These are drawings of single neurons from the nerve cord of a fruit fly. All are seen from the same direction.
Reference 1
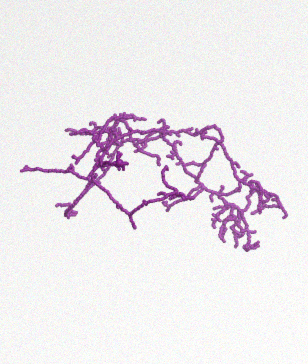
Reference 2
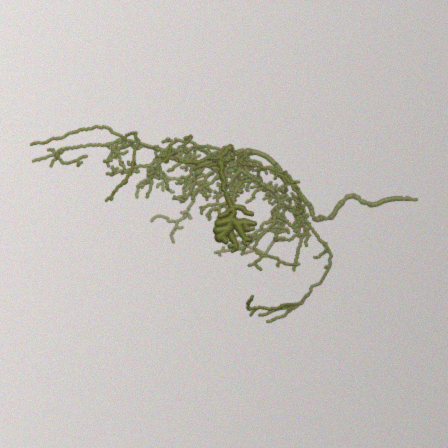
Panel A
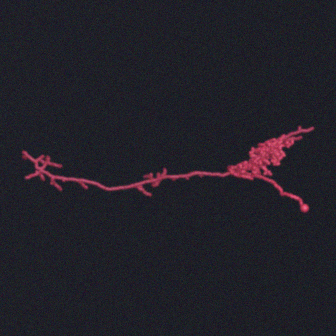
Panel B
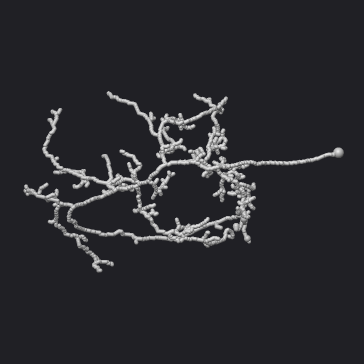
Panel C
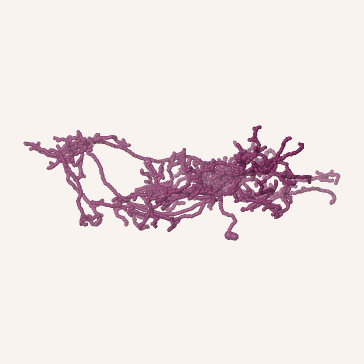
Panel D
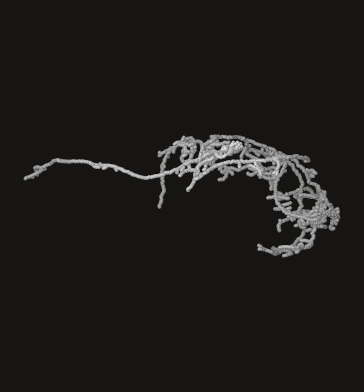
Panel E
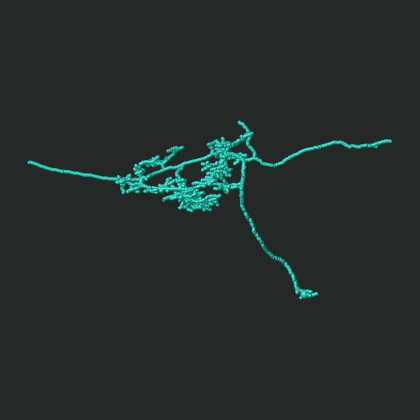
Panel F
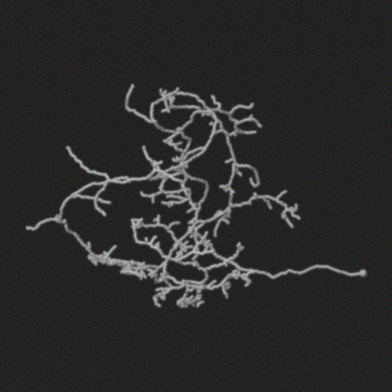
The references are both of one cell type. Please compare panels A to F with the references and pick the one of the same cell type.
D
